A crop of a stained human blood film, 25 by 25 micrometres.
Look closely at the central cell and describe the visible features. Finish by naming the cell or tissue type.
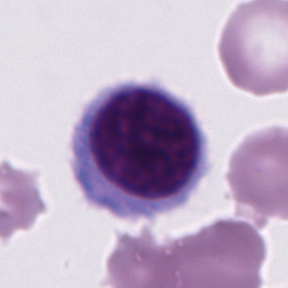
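See how the edge of this one is finely ragged rather than smooth? The chromatin is coarsely clumped, and I can't clearly make out any nucleoli in the nucleus. No distinct granules in the cytoplasm either. That's a hairy cell.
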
